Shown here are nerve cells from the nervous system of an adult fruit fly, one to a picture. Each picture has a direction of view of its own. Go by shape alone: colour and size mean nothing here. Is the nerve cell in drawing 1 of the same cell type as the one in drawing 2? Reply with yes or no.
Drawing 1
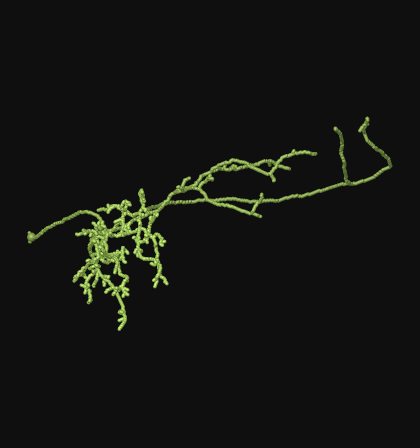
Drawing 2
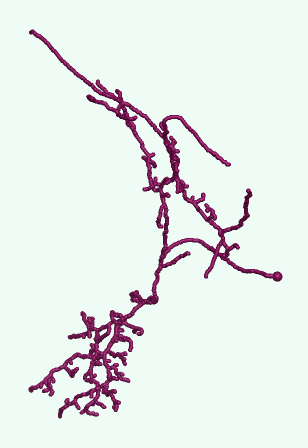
no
